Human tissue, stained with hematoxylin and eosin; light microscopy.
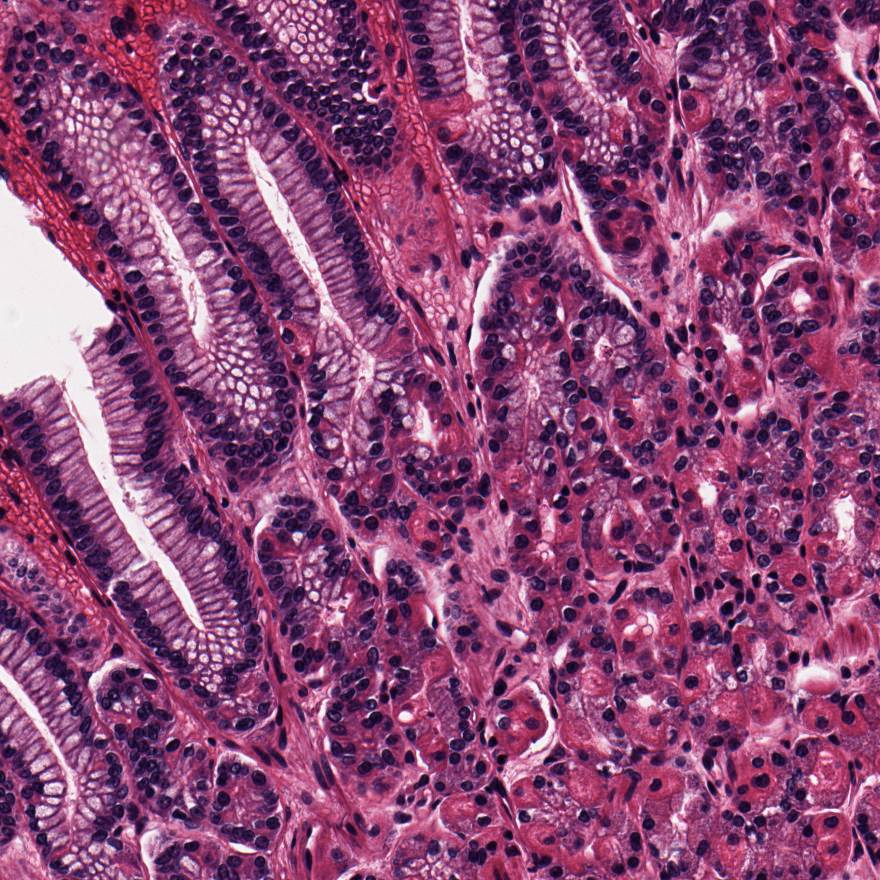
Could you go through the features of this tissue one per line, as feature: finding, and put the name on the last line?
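Pits (left): single layer of tall columnar cells
Apical cytoplasm: pale, finely vacuolated with mucin
Lining nuclei: dark, elongated, one row at the cell base
Parietal cells: bright eosinophilic cytoplasm, round central nuclei, scattered through right-half glands
Glands (right half): crowded closely, scant stroma between
Name: stomach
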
